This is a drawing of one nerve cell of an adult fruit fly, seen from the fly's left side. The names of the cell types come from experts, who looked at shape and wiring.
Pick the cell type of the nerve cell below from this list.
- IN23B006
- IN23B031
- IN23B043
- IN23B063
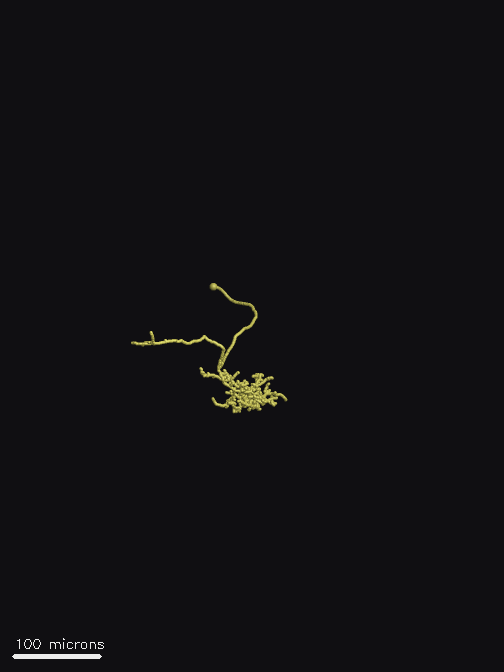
IN23B063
